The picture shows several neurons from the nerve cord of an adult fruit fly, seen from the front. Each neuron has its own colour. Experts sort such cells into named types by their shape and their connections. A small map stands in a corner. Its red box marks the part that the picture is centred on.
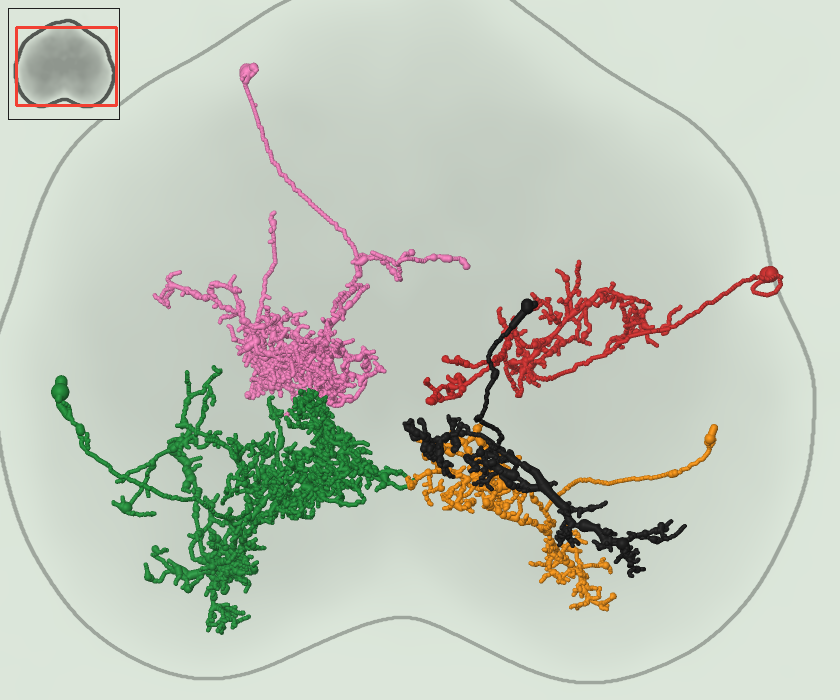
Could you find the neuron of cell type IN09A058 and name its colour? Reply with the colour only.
red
